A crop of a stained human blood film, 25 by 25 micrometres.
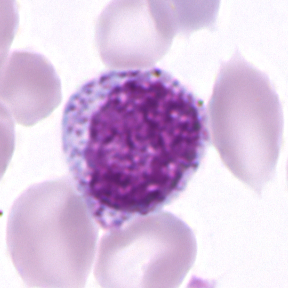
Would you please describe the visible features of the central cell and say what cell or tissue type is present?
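The nucleus sits off-centre toward the right, leaving the cytoplasm widest on the left. Its chromatin is coarse and clumped, with small paler gaps between dark purple masses. Small dark purple granules are scattered through the cytoplasm. The rounded outline bulges slightly at the lower left. The cell is about 14 micrometres across; its nucleus, about 12 by 10 micrometres, fills about 70% of the cell's area. This, then, is a myelocyte.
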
